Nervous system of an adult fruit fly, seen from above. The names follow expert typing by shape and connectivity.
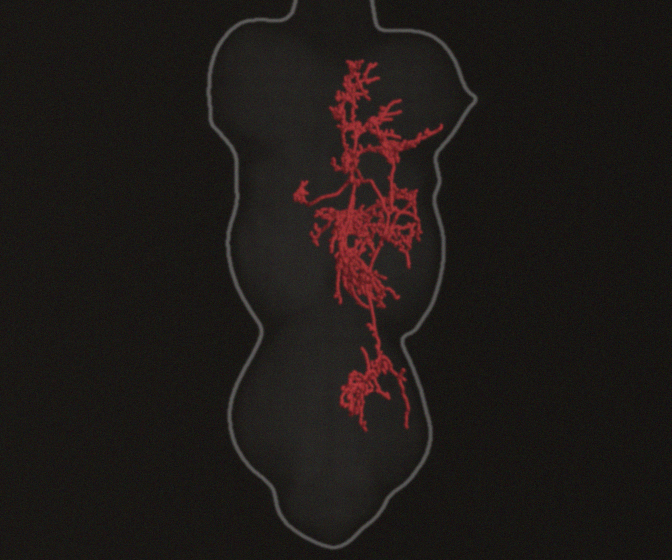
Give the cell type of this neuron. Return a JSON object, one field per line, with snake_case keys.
{
 "cell_type": "IN10B003"
}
